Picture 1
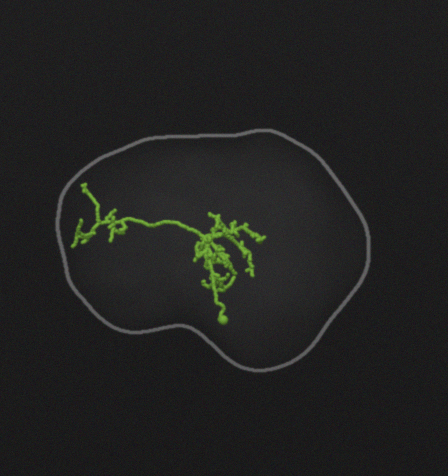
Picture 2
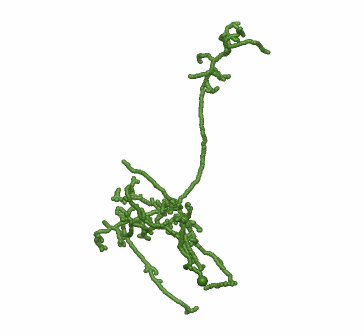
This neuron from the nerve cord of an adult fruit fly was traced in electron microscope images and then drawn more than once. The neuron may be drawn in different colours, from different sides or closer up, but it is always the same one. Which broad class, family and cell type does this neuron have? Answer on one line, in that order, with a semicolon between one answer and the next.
nerve-cord intrinsic neuron; hemilineage 12B; IN12B070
